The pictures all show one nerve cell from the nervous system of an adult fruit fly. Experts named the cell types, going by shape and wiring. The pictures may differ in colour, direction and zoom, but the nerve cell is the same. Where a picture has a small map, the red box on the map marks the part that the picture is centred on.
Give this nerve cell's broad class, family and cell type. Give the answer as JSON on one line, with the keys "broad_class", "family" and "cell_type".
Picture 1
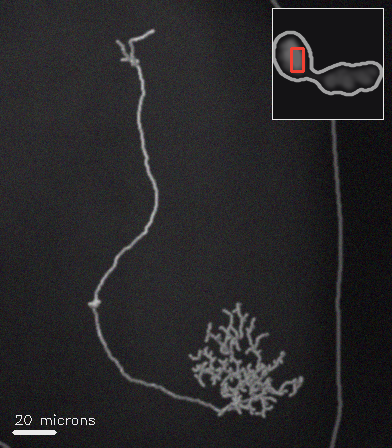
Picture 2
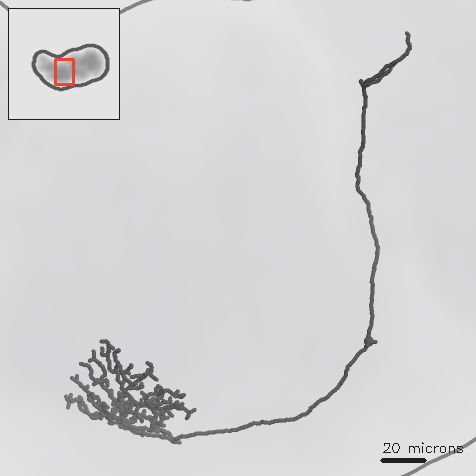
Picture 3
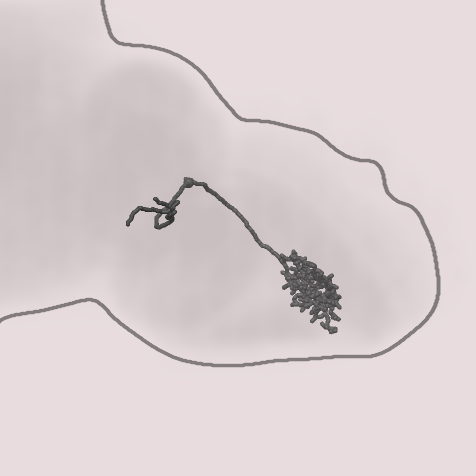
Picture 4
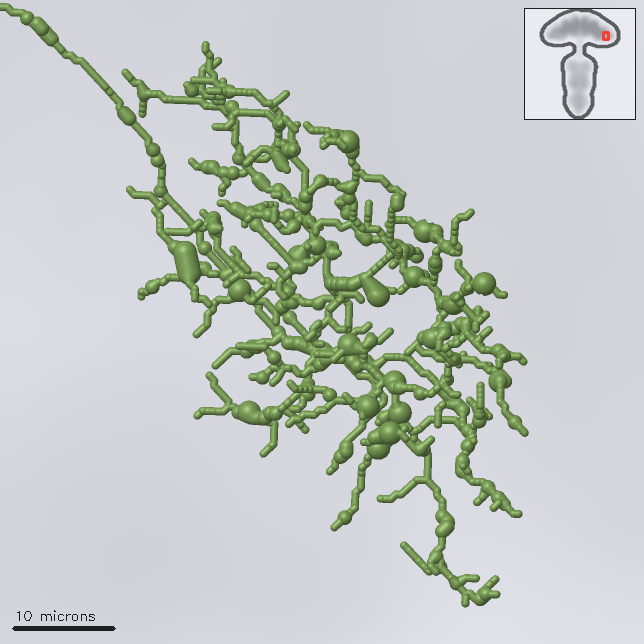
{"broad_class": "visual projection neuron", "family": "MeVP", "cell_type": "MeVP3"}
